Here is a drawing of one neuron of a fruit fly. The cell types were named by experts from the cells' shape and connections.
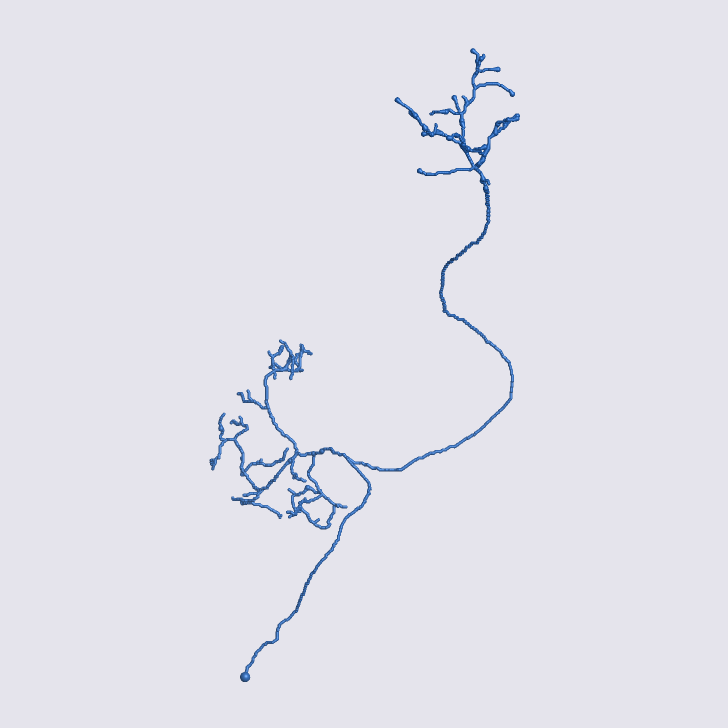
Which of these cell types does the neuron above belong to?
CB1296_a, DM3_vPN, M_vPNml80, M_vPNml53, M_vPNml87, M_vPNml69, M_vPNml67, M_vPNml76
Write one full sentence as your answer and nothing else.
The neuron is a member of cell type M_vPNml76.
